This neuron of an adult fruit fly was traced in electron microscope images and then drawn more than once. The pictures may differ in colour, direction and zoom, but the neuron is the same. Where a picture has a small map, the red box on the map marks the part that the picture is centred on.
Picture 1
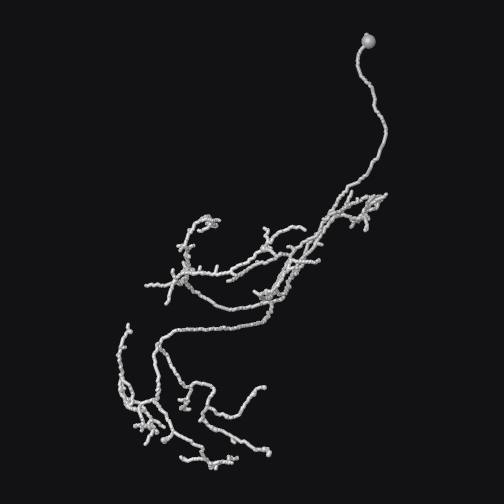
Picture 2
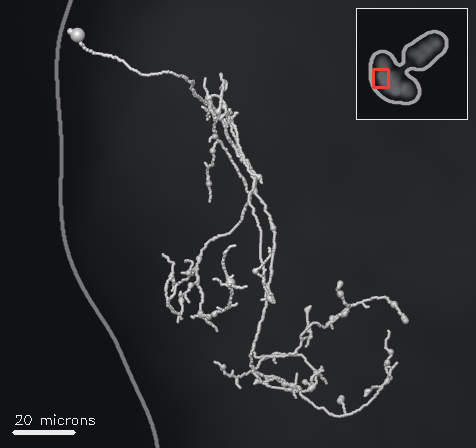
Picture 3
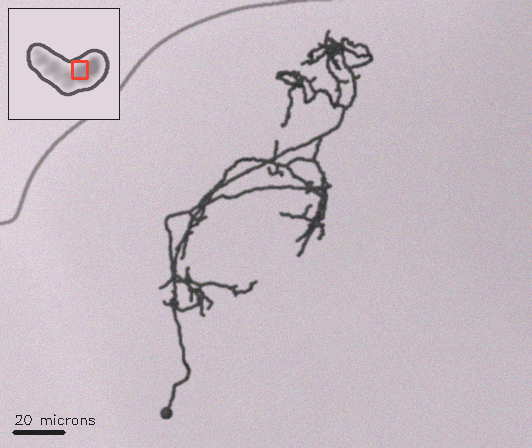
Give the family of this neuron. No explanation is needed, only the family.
hemilineage LHa1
